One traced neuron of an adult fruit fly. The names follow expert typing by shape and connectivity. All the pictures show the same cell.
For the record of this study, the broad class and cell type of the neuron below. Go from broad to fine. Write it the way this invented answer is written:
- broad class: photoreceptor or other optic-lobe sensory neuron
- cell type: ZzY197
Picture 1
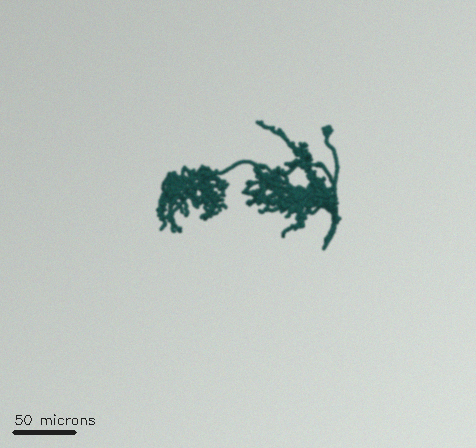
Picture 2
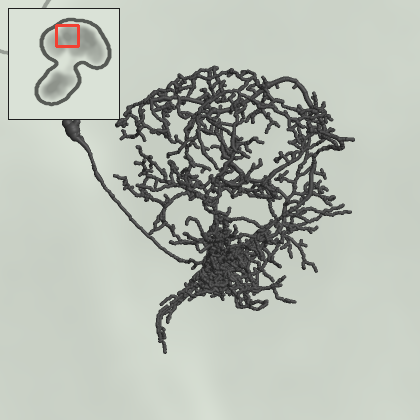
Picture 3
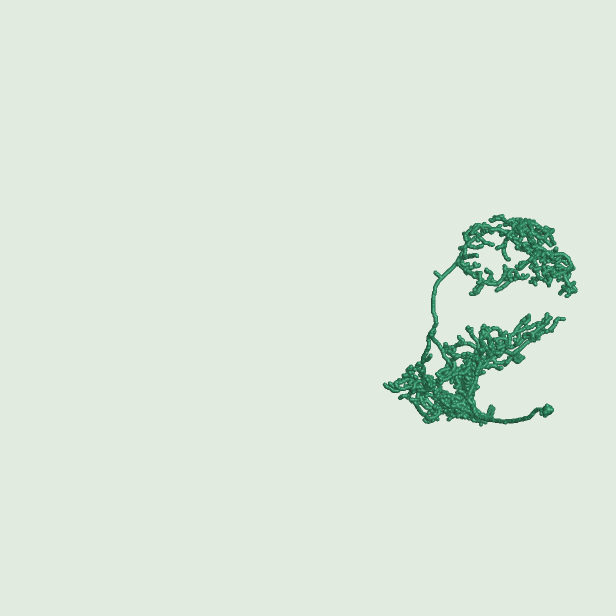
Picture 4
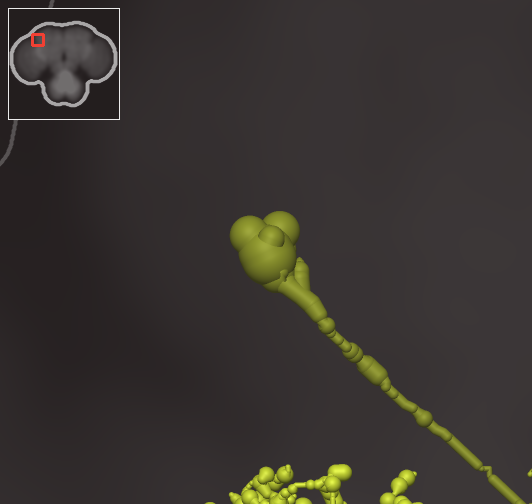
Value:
- broad class: central-brain intrinsic neuron
- cell type: AVLP464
